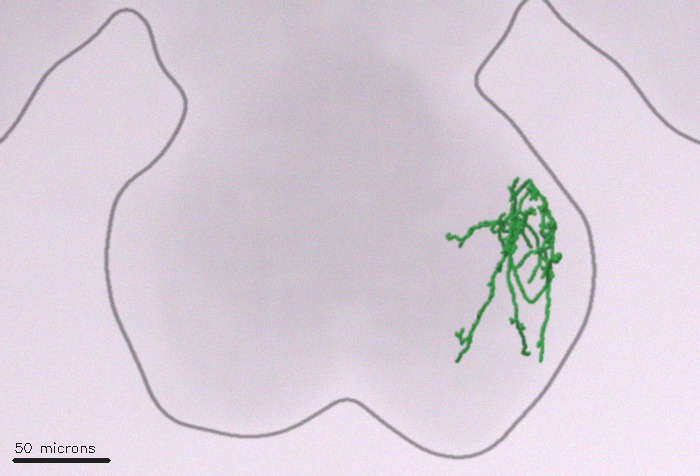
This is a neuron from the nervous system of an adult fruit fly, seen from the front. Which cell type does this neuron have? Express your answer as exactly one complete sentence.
The neuron here is of the cell type IN08A026.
